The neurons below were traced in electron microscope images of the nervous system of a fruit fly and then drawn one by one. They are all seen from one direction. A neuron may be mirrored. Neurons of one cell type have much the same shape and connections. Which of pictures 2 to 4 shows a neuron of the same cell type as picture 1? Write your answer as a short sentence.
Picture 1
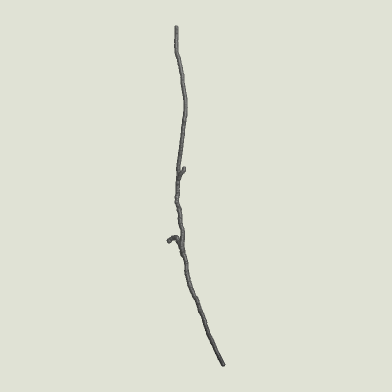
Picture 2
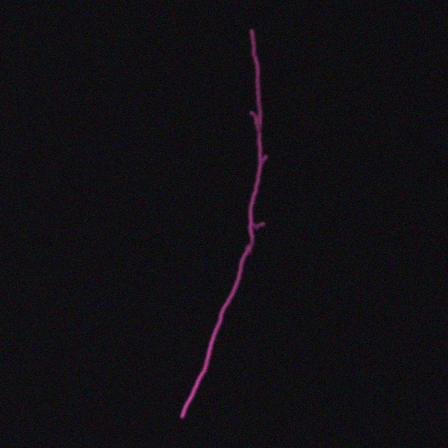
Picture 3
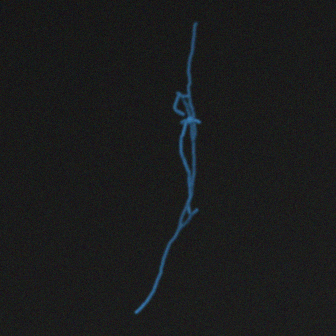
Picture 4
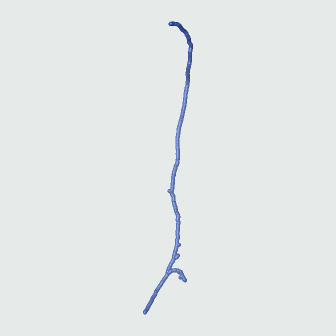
Picture 2 is of the same cell type.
